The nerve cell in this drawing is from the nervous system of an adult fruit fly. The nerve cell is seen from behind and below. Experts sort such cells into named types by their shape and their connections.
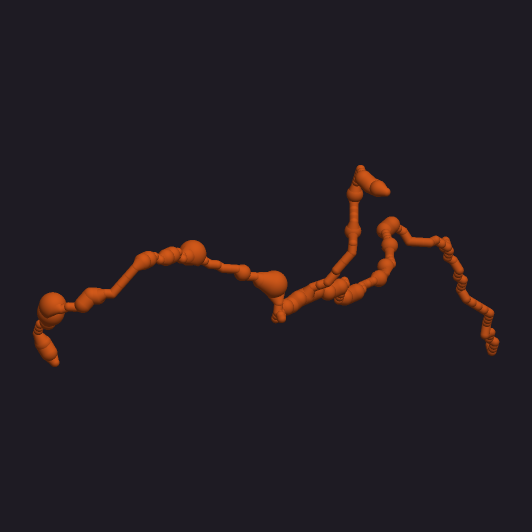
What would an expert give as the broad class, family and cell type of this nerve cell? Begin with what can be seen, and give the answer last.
The drawing shows no cell body. It has a dozen or fewer branch ends. This is a sensory neuron entering the brain. The name of its family is class olfactory. It is of cell type ORN_VL1.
